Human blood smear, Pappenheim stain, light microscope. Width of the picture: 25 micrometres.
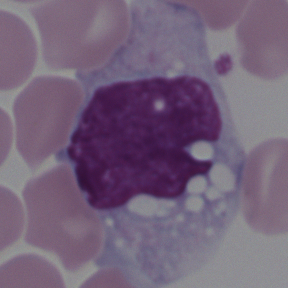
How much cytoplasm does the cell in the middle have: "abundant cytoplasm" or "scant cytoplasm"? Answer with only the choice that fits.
Abundant cytoplasm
